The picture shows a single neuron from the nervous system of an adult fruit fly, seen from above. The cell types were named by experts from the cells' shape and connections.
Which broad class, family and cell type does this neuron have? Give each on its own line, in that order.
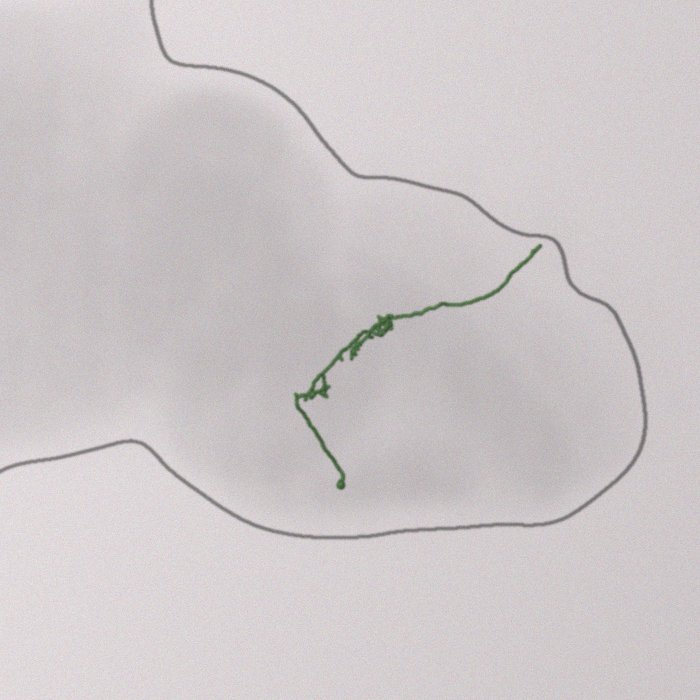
optic-lobe intrinsic neuron
C
C3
